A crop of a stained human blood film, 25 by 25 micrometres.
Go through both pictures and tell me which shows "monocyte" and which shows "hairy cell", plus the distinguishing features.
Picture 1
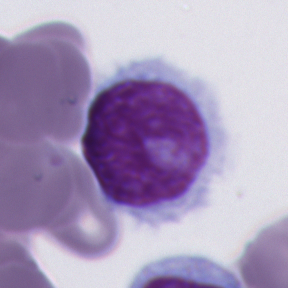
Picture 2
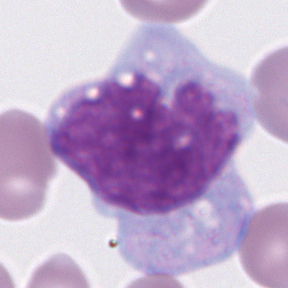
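The hairy cell is the first picture, the monocyte the second. The hairy cell has just a narrow, pale grey-blue rim of cytoplasm, a bit wider on the right than on the left, and its outer edge is ragged with fine hair-like projections. The monocyte's outline is irregular too, but its cytoplasm bulges out in rounded lobes rather than fine hairs, and it's pale greyish-blue. Granules don't stand out in either one: the hairy cell has no distinct ones, and the monocyte has no coarse coloured ones. In the hairy cell's nucleus there's a paler patch at the lower right, while the monocyte's nucleus, about 16 by 12 micrometres, has a deep cleft cutting into its upper edge and small bright white specks lying over it.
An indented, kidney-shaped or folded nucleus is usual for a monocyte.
Red cells touch the hairy cell on its left and sit close around the monocyte without covering it.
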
